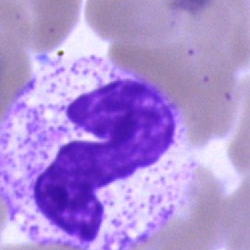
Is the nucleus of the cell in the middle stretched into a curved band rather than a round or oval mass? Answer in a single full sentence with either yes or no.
Yes, shaped as a curved band, its nucleus has no separate lobes.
